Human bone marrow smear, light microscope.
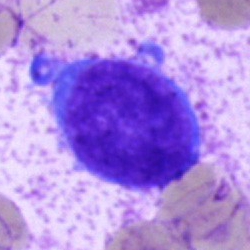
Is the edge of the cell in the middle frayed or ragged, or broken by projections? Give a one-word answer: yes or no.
Yes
